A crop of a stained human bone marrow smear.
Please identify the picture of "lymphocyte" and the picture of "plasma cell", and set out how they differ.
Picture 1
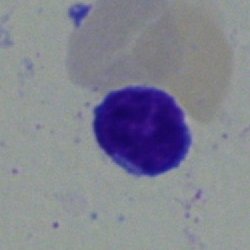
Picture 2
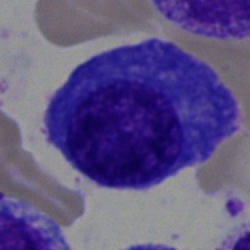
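The lymphocyte's in picture 1, the plasma cell in picture 2. The lymphocyte has a round to slightly oval, smooth-edged outline and dense, dark purple chromatin, with no granules or vacuoles.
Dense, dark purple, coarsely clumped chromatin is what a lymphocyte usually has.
The plasma cell has a broad rim of deep blue cytoplasm, widest on the upper right, with a paler, mottled patch above and to the right of the nucleus and no distinct granules.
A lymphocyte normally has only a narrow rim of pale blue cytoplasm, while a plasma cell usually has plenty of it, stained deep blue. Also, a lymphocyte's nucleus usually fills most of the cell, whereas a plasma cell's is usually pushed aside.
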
